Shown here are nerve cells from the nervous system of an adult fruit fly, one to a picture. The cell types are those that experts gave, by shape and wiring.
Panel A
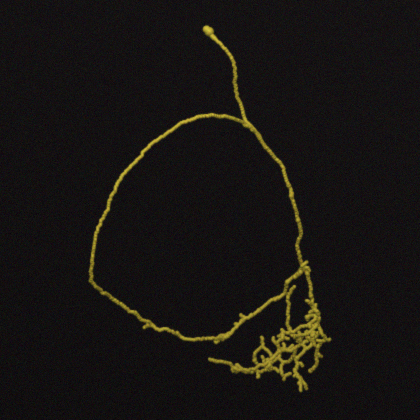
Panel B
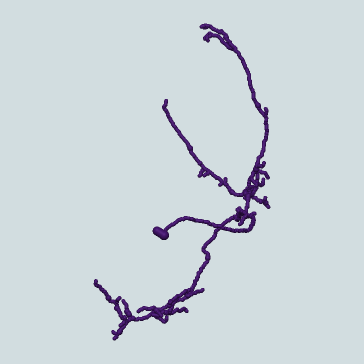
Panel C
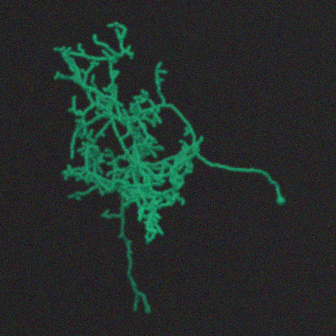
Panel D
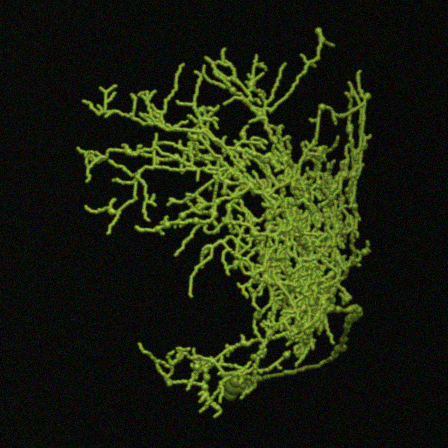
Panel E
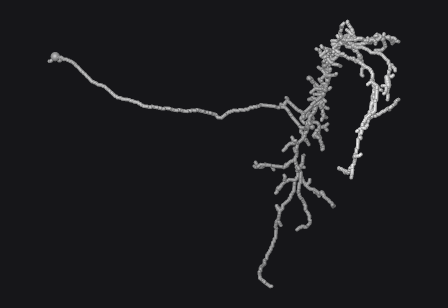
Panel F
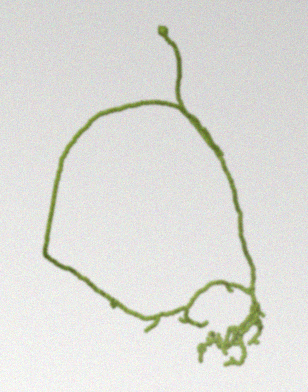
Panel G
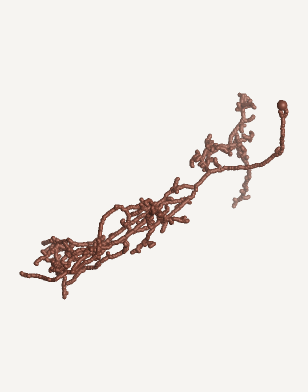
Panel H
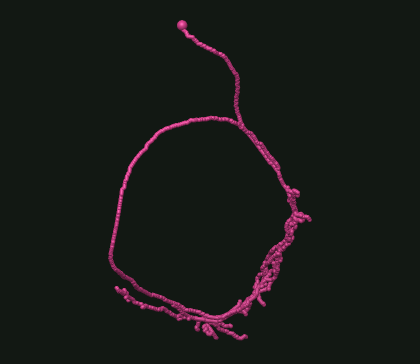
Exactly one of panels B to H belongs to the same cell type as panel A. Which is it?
F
